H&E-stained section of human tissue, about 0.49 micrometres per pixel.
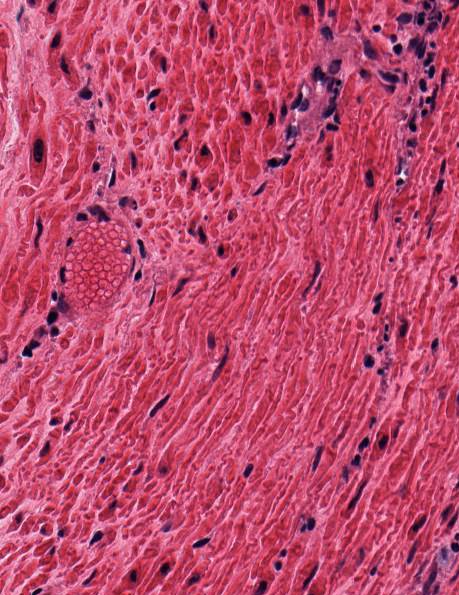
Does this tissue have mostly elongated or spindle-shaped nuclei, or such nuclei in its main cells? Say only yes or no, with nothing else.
Yes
